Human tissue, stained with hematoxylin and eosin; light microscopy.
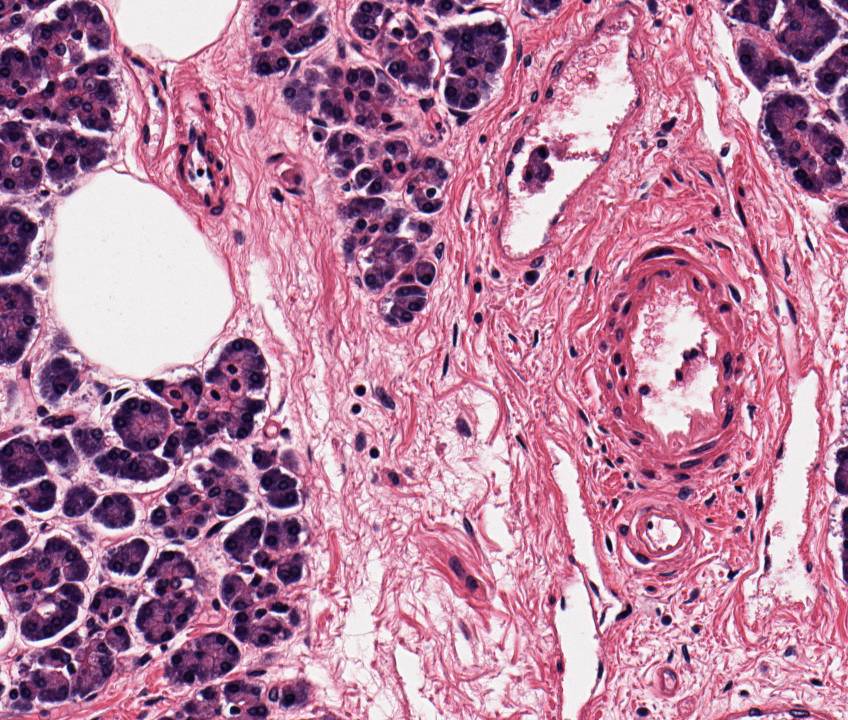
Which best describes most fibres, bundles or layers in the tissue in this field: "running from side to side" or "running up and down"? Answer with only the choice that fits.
Running up and down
